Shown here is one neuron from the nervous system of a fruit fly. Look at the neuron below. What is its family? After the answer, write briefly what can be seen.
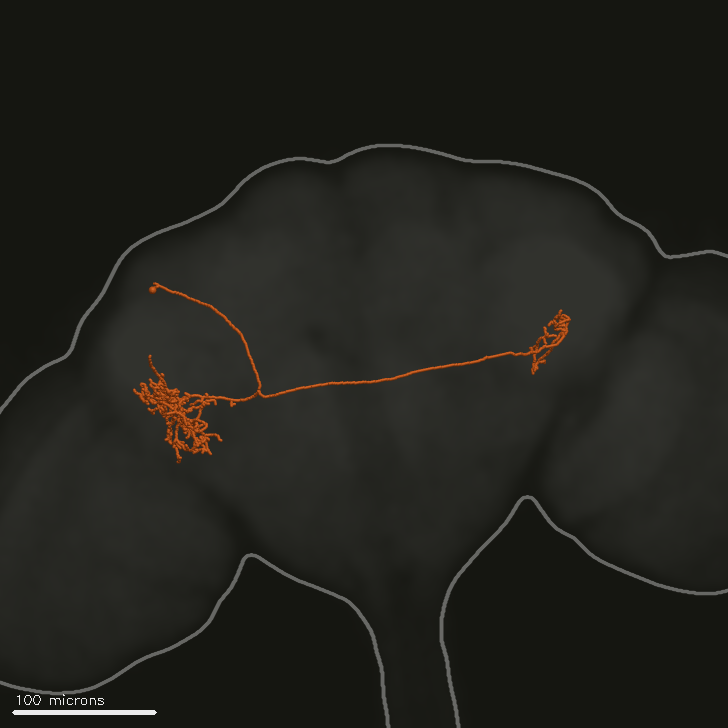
The family is hemilineage VLPa2. Its broad class is central-brain intrinsic neuron. It lies in the brain. The cell body can be seen on the left of the picture. By the scale bar it is about 300 microns wide in this view.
